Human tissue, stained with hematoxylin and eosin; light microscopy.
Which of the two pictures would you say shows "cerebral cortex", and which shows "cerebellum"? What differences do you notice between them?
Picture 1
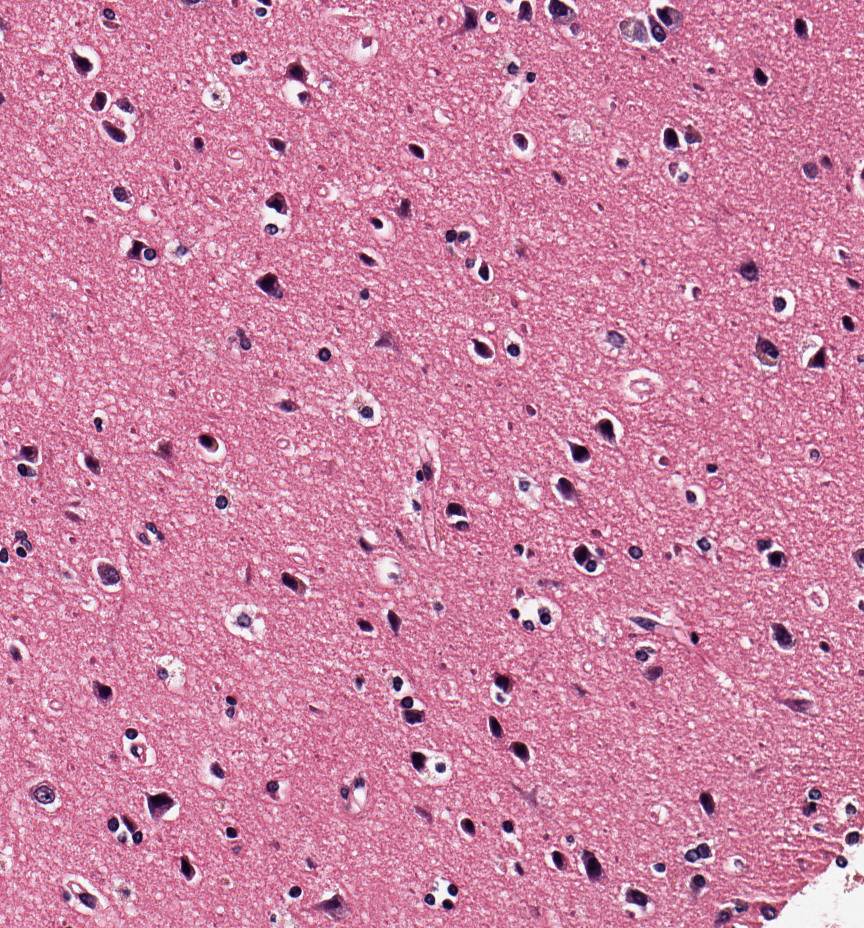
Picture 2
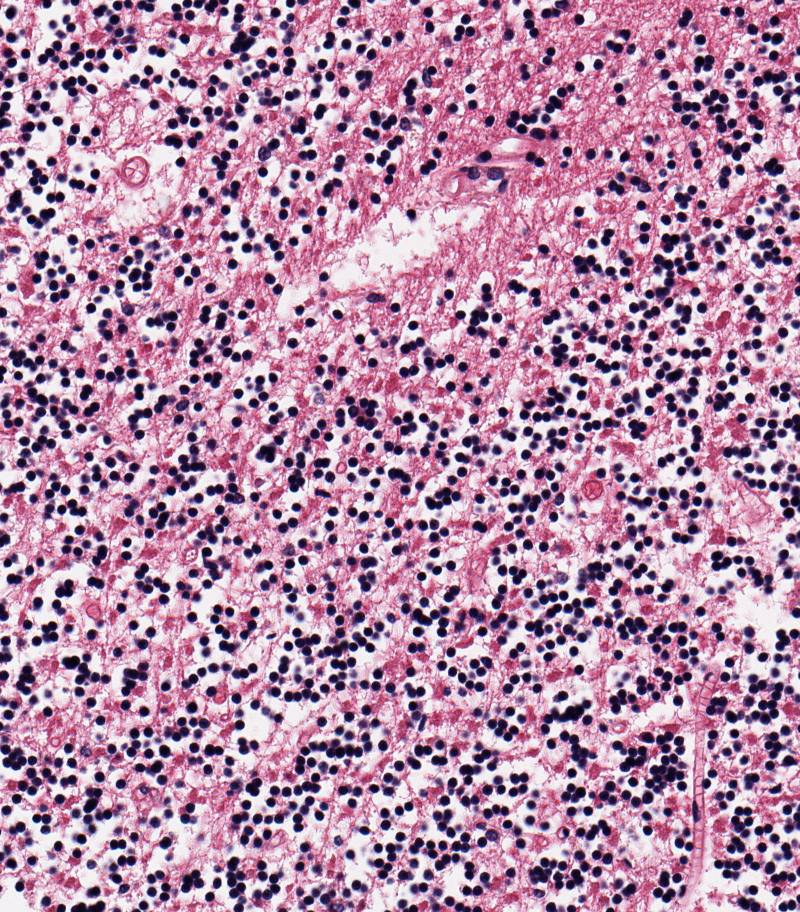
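Identification comes first: picture 1 is cerebral cortex, and picture 2 is cerebellum. Point one, cell density: in picture 1 cells are scattered singly through the field with no organised units, whereas in picture 2 small round nuclei are packed densely and fairly evenly across the whole field, without glands, nests or layers. Point two, cell shape: picture 1 has scattered larger cells with dark, angular, triangular outlines, while most nuclei in picture 2 are small, round and uniformly blue-black, with little or no visible cytoplasm. Point three, background: both lie in pink, finely fibrillary material, which in picture 1 is also finely granular. Point four, vessels: picture 1 has a thin capillary running roughly vertically through its centre, picture 2 a narrow vertical vessel near the right edge, lower down.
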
